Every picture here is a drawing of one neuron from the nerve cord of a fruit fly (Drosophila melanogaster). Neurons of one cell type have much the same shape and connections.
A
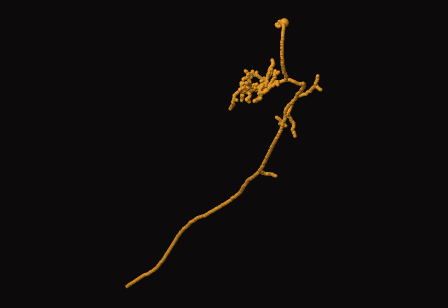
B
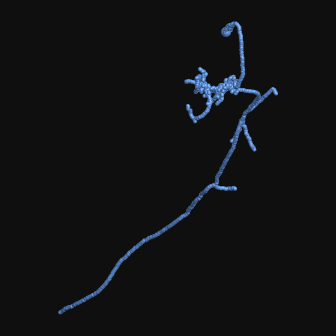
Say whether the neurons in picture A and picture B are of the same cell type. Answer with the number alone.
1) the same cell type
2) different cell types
1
